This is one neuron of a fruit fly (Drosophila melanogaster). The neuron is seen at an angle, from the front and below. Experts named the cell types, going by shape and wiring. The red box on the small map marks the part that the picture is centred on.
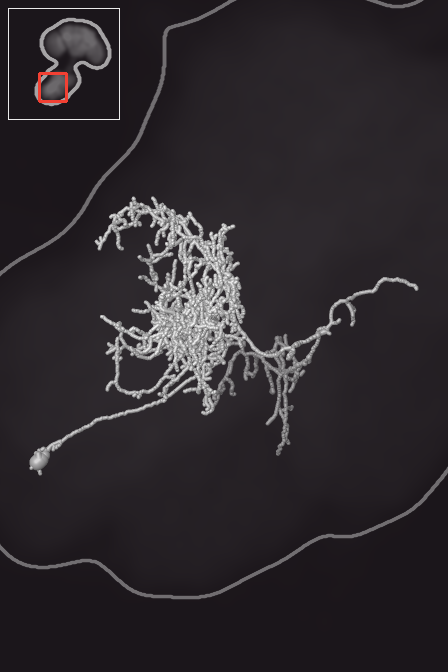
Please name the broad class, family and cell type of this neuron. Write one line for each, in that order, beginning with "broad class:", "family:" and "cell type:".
broad class: nerve-cord intrinsic neuron
family: hemilineage 19B
cell type: IN19B011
